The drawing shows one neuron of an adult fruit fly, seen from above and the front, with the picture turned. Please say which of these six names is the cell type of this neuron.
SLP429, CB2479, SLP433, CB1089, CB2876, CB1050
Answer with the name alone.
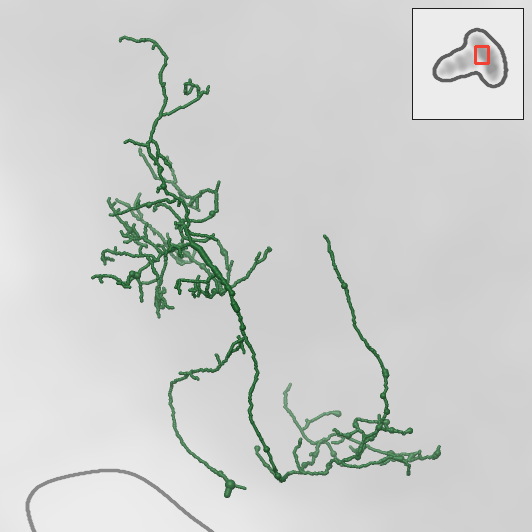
CB1050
